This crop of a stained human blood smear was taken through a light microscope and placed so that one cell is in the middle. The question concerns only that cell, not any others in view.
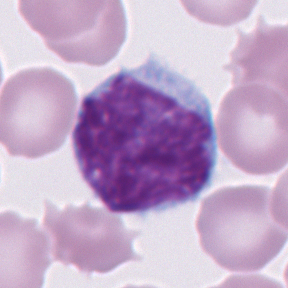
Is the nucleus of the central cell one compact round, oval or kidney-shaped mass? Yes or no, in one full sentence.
Yes, this cell has an undivided, compact nucleus that is round, oval or kidney-shaped.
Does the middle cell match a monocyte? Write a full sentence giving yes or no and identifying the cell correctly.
Yes, the cell that occupies the centre is a monocyte.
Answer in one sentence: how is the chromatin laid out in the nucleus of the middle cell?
Here the nuclear chromatin is coarsely clumped.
